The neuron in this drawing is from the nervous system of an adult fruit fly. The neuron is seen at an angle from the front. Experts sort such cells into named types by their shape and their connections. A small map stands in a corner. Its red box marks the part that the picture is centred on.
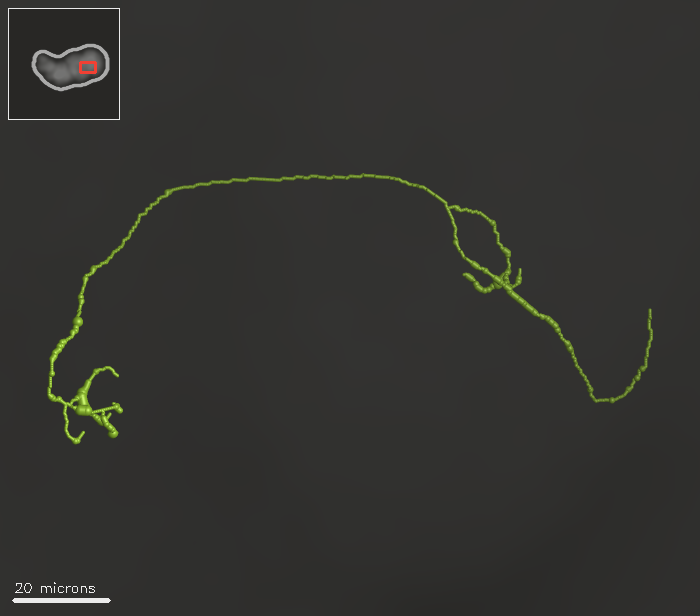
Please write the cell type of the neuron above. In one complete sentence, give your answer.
This neuron falls under the cell type ORN_DA2.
